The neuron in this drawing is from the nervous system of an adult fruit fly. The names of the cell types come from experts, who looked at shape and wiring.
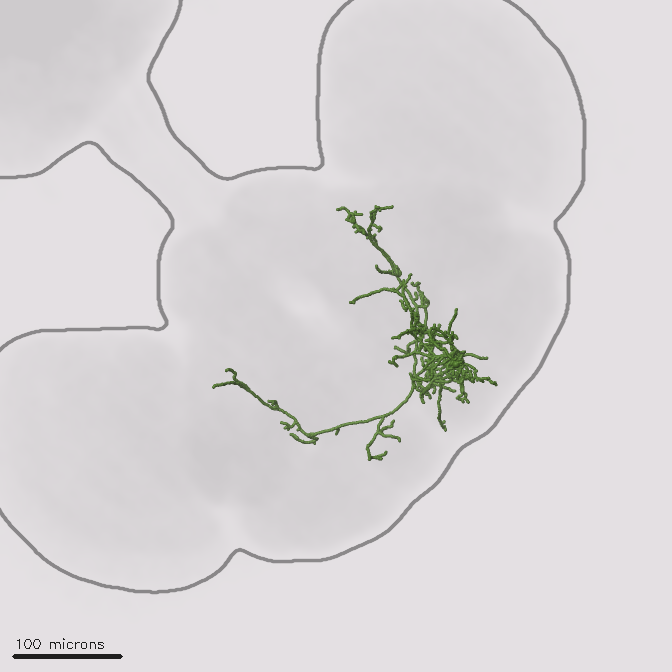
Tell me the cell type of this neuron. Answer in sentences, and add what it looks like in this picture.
The cell type is SMP371_a. This is a central-brain intrinsic neuron. From left to right in the picture it spans about 250 microns. In this view it is about as wide as it is tall.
